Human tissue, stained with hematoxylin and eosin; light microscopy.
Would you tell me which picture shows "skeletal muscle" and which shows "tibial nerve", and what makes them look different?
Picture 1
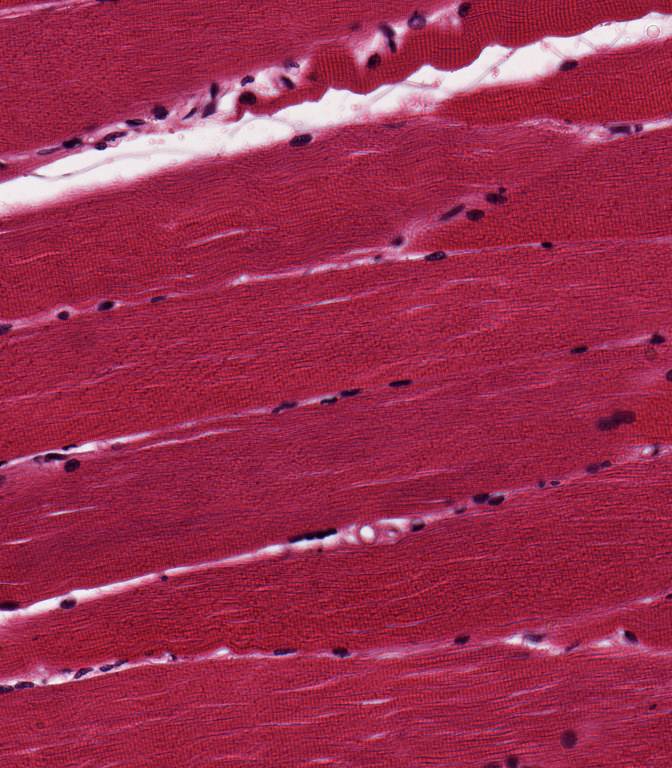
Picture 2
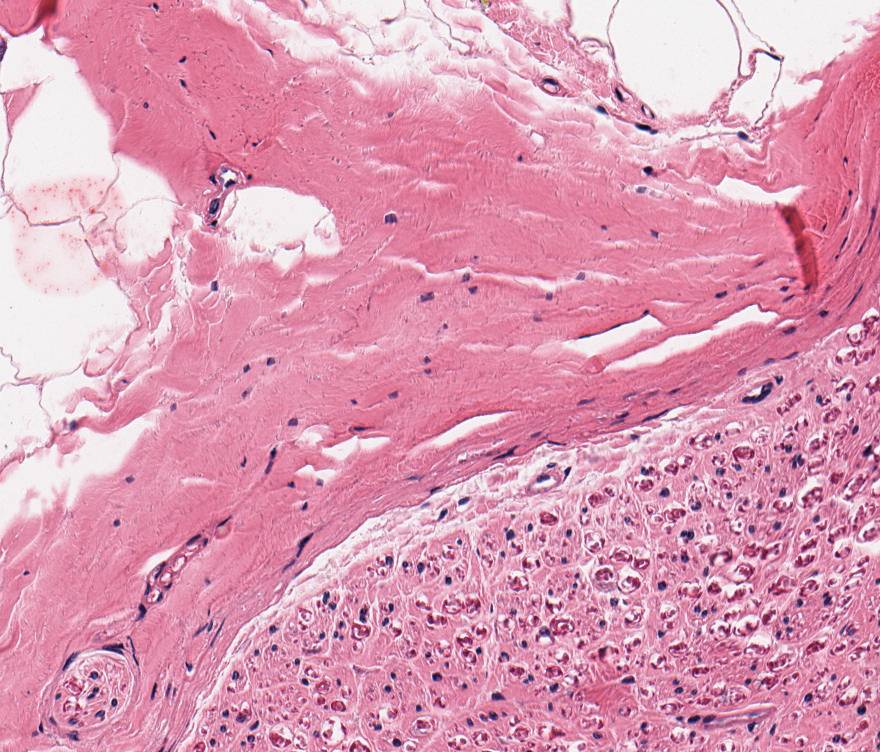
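So: picture 1 is skeletal muscle, picture 2 the tibial nerve. In the first, long parallel fibres run diagonally, lower left to upper right, with dark, flattened, elongated nuclei along their edges and intense, even deep red cytoplasm. The second is another matter: wavy, dense pink collagen with sparse small dark nuclei fills the upper and left part, and at lower right lies a bundle of myelinated nerve fibres cut across, each a small pink dot in a pale ring.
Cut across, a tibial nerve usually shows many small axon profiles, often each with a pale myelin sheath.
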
